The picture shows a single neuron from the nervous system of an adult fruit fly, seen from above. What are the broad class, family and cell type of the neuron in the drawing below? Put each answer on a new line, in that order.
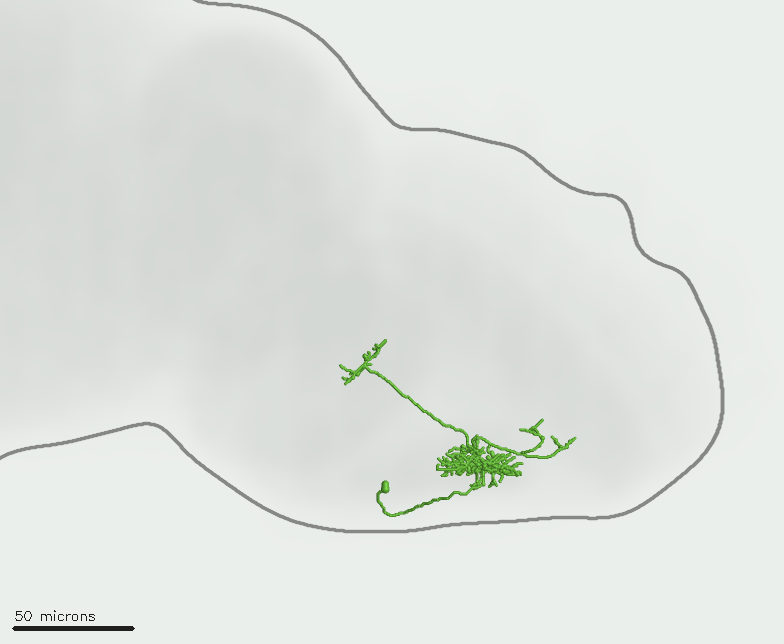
optic-lobe intrinsic neuron
Tlp
Tlp13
